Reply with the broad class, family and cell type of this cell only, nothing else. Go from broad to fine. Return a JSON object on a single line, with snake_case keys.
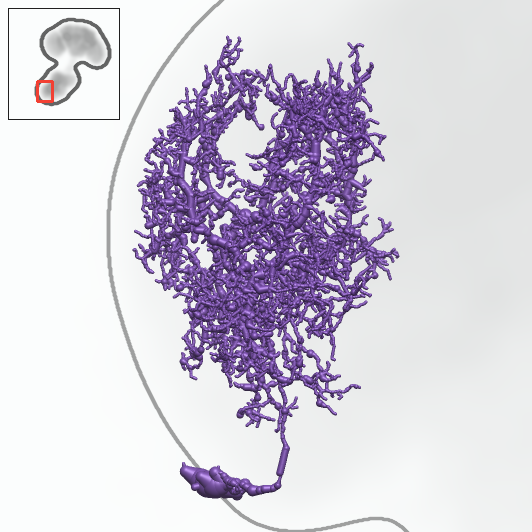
{"broad_class": "nerve-cord intrinsic neuron", "family": "hemilineage 13A", "cell_type": "IN13A001"}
